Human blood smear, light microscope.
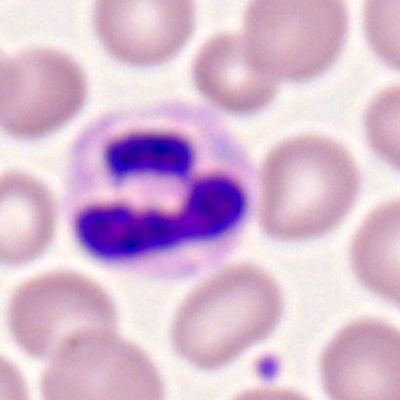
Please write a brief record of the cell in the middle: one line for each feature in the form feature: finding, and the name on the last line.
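Chromatin: dense, dark purple, clumped
Cytoplasm: plentiful, pale pinkish-lilac
Granules: I see no large orange or dark purple ones
Vacuoles: none that I can see
Name: segmented neutrophil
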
